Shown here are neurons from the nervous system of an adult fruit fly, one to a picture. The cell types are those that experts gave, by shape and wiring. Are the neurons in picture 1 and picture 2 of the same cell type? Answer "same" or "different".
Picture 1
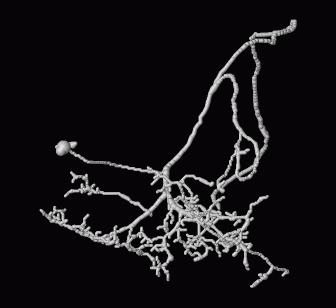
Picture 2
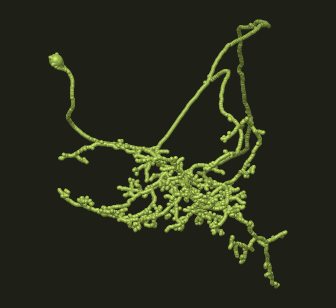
same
